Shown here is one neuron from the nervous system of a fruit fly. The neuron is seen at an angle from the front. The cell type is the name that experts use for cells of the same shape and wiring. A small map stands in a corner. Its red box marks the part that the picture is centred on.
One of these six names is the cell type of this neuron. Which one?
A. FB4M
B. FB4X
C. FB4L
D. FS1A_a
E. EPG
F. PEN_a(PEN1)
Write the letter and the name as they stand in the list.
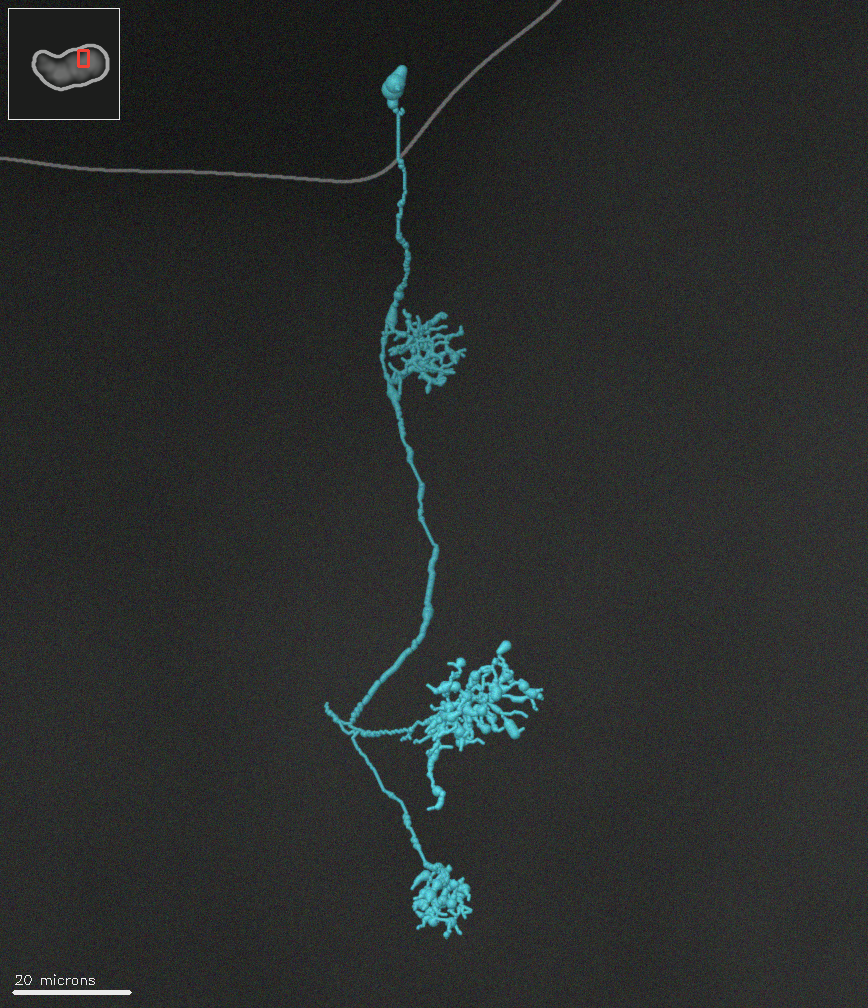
F. PEN_a(PEN1)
